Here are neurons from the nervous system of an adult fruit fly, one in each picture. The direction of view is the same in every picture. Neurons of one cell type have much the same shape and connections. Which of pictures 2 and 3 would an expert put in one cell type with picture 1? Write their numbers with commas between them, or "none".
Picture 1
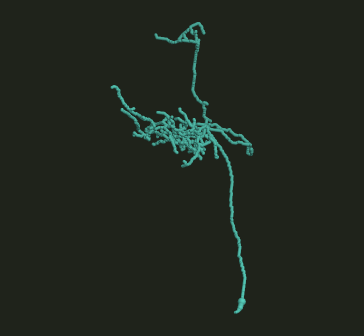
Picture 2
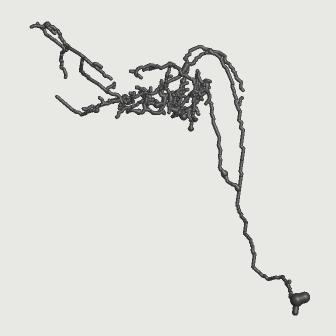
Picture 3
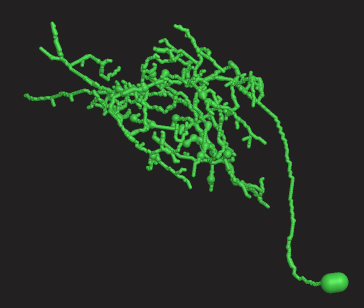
2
